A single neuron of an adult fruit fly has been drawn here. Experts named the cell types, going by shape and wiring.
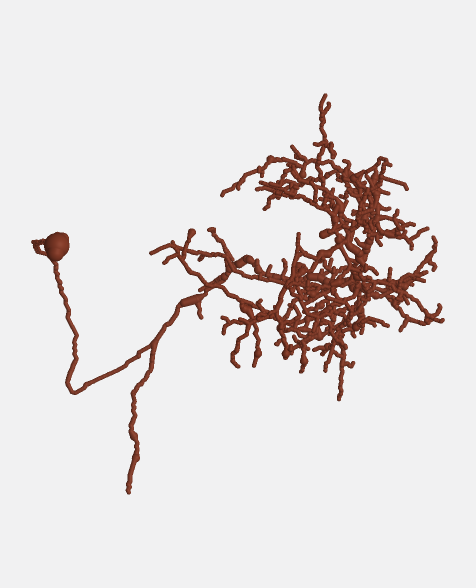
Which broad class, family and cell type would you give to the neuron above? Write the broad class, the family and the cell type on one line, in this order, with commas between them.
nerve-cord intrinsic neuron, hemilineage 03A, IN03A040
